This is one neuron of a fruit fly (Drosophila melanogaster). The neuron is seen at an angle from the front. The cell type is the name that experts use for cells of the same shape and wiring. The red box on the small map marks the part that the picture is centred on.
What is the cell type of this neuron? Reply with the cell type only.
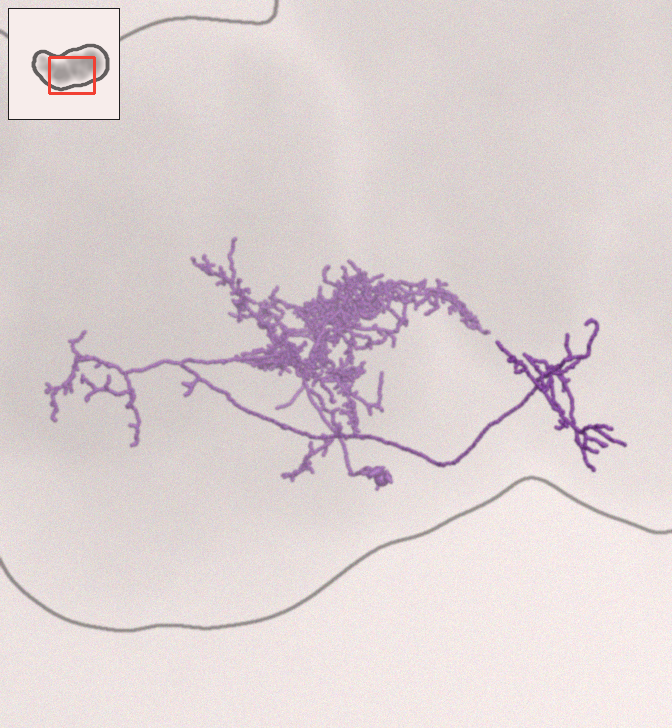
AN07B017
